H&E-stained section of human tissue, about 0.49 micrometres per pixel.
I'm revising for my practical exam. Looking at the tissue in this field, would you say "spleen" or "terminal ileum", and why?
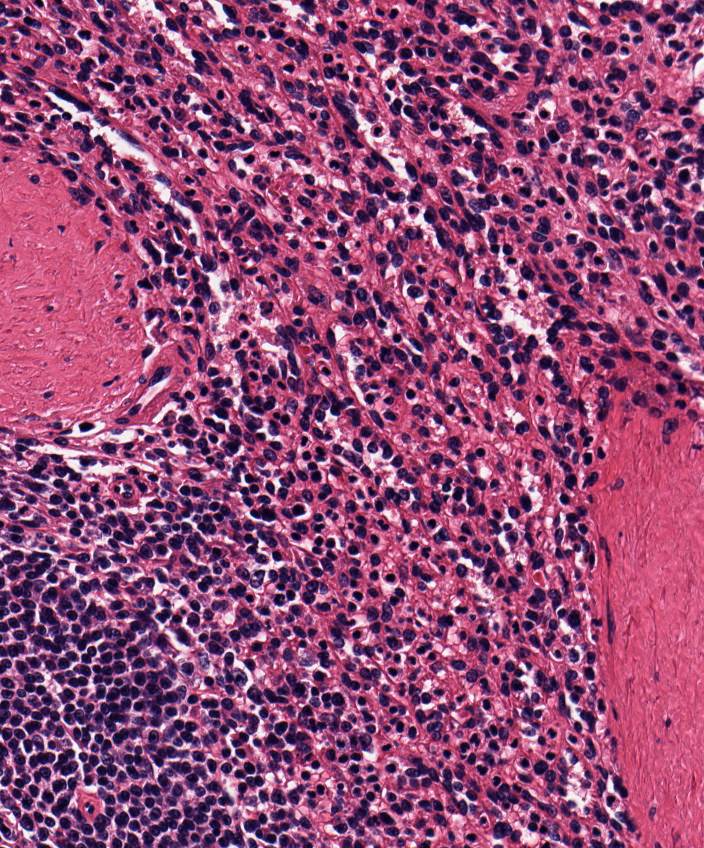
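Spleen. First: densely packed cell sheets fill most of the field, broken by two pale pink fibrous areas with sparse, elongated nuclei, at upper left and lower right edges. Second: lymphocytes with small, round, dark nuclei and scant cytoplasm pack tightest in the lower left corner.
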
